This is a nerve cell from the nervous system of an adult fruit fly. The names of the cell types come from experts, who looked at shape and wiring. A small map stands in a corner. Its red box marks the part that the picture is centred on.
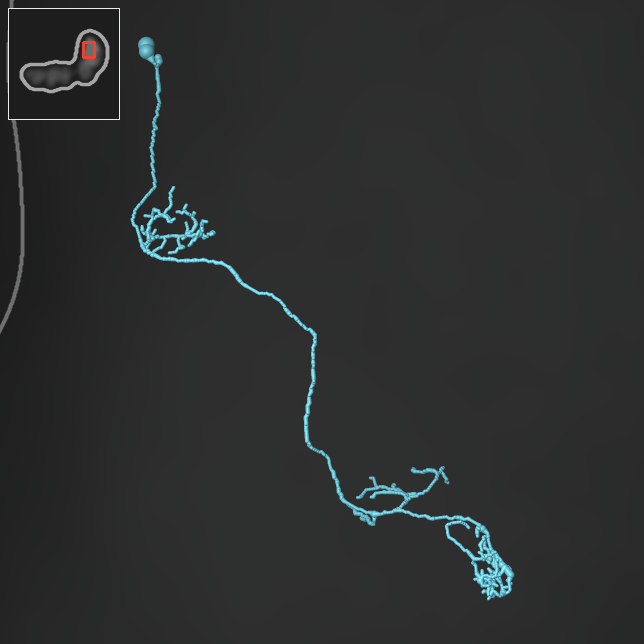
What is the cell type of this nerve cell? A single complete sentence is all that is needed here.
The cell type that fits this nerve cell is PFNa.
